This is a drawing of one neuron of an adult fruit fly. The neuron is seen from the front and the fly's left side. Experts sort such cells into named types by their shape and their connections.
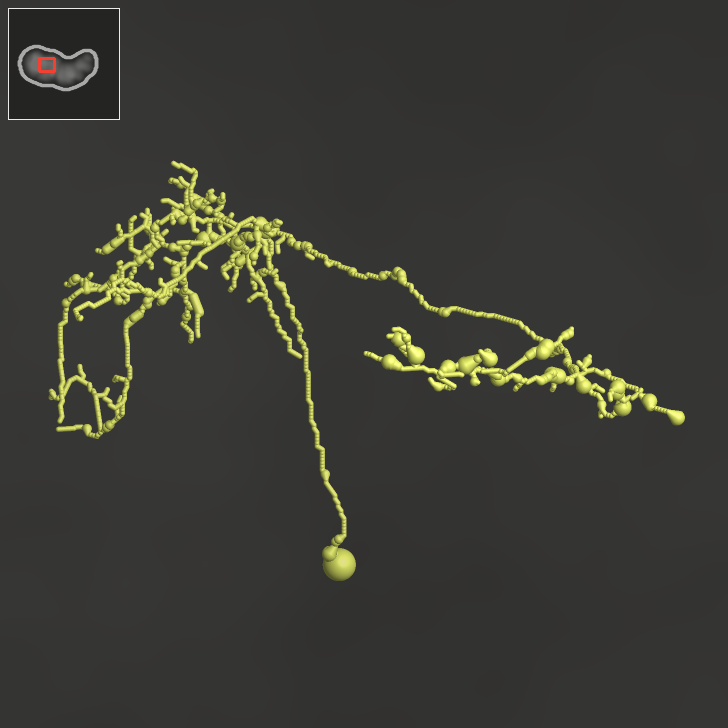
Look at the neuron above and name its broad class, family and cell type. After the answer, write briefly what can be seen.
This is a central-brain intrinsic neuron. The family is hemilineage DM6_posterior. The cell type is CB1556. The cell body can be seen at the bottom of the picture. Dozens of branch ends can be seen.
